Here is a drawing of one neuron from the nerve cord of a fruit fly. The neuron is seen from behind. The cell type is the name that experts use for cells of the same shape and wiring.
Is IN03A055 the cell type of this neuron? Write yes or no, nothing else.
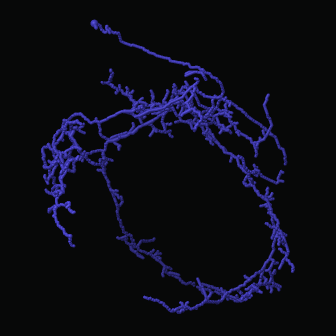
yes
